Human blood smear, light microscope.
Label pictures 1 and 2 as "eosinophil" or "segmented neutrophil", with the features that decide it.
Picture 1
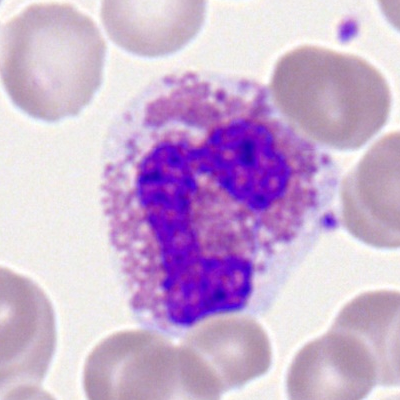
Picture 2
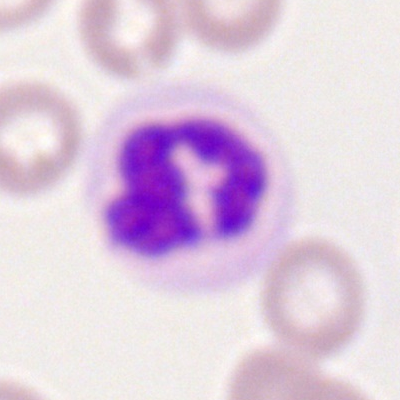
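The eosinophil is in picture 1, and the segmented neutrophil in picture 2. Begin with the cytoplasm in picture 1: it is plentiful, pale bluish-grey at the cell margin, and packed with coarse, round, pinkish-purple granules.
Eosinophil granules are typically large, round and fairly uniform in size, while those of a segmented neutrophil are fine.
In picture 2 the cytoplasm is pale pinkish-lilac instead, and shows no vacuoles. Next, follow the nuclei: the eosinophil's is divided into separate lobes joined by narrower parts, while the neutrophil's is lobed with a pale cleft running through its middle. Both nuclei have dark purple, coarse chromatin, so that feature is shared; in picture 1 it is also clumped, with no nucleoli to be seen. The neutrophil's outline is round and smooth. Around the eosinophil, red cells lie close and touch it along its lower edge.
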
